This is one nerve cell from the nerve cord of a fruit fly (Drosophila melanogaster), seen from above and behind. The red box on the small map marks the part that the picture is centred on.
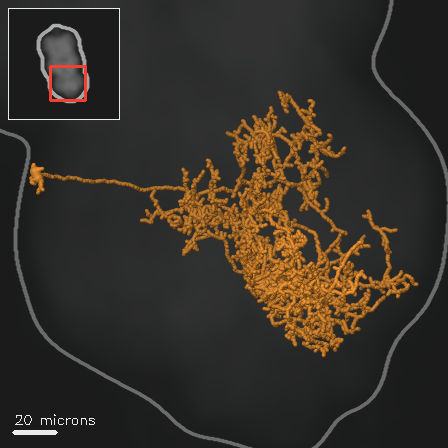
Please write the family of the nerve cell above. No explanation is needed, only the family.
hemilineage 09B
